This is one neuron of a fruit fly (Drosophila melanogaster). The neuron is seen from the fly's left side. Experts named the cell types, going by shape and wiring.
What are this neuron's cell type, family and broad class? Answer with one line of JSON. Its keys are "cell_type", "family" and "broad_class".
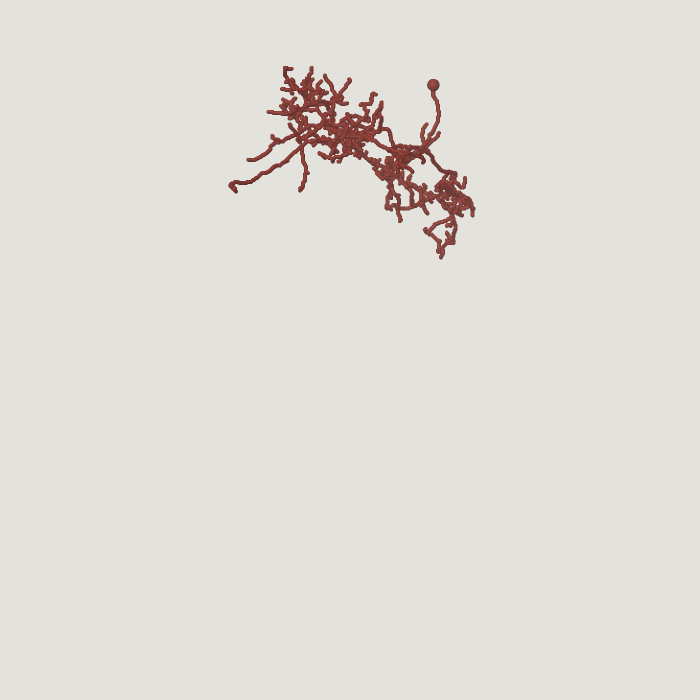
{"cell_type": "LHPD2d1", "family": "hemilineage VLPd&p1_posterior", "broad_class": "central-brain intrinsic neuron"}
